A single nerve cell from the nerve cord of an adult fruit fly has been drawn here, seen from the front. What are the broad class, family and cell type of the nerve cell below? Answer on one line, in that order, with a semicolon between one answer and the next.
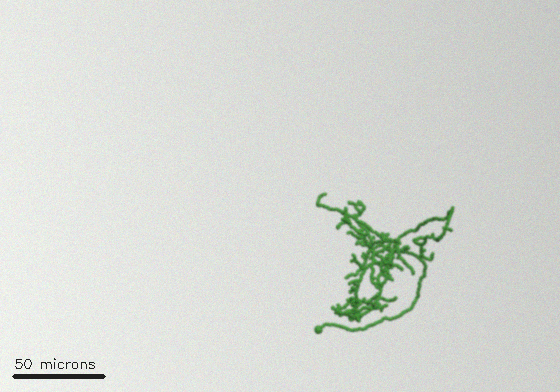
nerve-cord intrinsic neuron; hemilineage 04B; IN04B115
